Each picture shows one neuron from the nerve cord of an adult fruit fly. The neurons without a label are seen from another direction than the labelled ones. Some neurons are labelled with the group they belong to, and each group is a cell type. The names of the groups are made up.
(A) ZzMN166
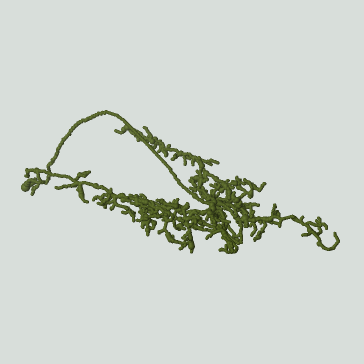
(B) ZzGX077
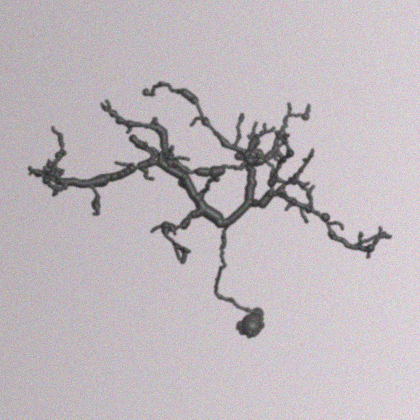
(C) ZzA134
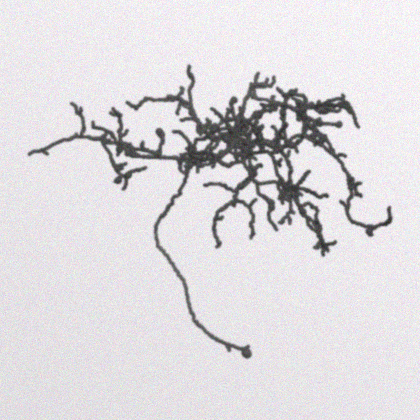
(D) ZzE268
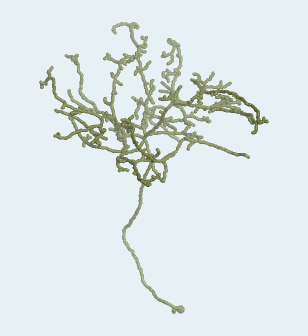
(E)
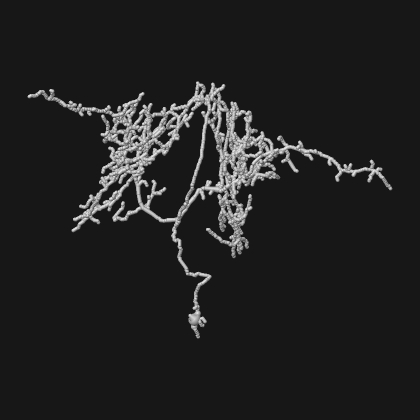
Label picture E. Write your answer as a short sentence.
It belongs to ZzMN166.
